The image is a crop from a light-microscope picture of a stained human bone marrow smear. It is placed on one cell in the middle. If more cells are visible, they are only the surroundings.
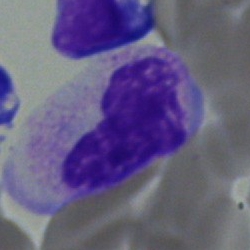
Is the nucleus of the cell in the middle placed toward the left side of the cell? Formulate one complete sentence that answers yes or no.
No, most of the cytoplasm lies to the left of the nucleus.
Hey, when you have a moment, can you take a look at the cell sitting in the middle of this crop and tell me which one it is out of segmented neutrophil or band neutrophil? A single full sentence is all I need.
Framed in the middle of the crop is a band neutrophil.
